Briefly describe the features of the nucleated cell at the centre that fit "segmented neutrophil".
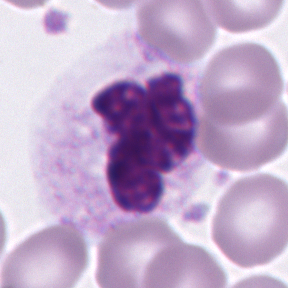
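Let me go over what sits with segmented neutrophil here. The nucleus is divided into several lobes, clustered together. Its chromatin looks dark and coarsely clumped, and that goes with the name.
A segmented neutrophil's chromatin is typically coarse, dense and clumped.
As for the cytoplasm, it is very pale, almost colourless, and holds fine pinkish-lilac granules.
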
